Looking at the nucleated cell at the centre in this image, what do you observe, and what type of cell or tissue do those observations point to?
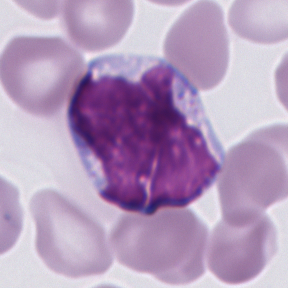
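An angular outline, with several fairly straight sides, bounds this cell. Its nucleus fills about 80% of the cell's area, and a thin pale cleft runs upward into it from its lower edge. The chromatin is dense and deep purple, while the cytoplasm is pale bluish-grey. This is a large granular lymphocyte.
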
